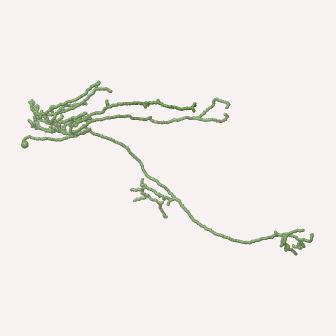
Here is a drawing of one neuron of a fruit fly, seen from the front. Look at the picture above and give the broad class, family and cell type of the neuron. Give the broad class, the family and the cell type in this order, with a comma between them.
central-brain intrinsic neuron, hemilineage AOTUv4_dorsal, AOTU004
